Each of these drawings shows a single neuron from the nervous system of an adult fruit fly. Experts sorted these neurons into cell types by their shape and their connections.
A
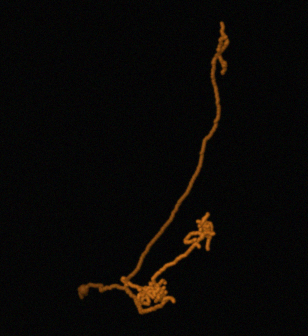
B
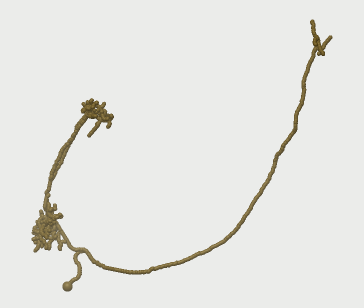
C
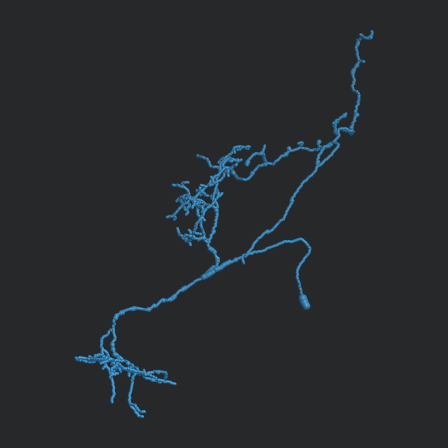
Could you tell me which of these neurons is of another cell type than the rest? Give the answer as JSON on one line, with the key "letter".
{"letter": "C"}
